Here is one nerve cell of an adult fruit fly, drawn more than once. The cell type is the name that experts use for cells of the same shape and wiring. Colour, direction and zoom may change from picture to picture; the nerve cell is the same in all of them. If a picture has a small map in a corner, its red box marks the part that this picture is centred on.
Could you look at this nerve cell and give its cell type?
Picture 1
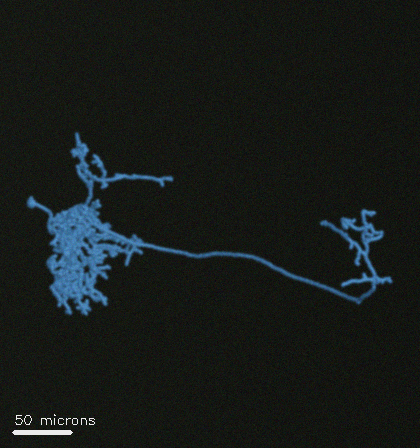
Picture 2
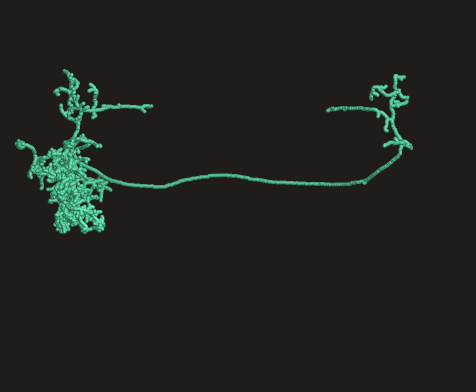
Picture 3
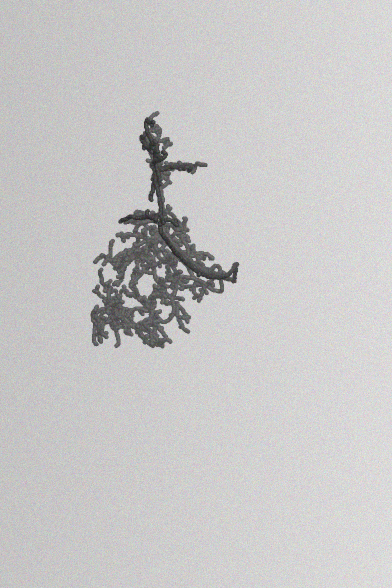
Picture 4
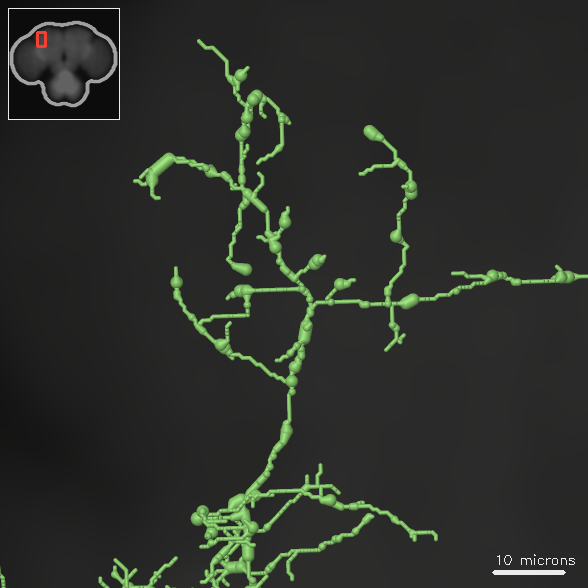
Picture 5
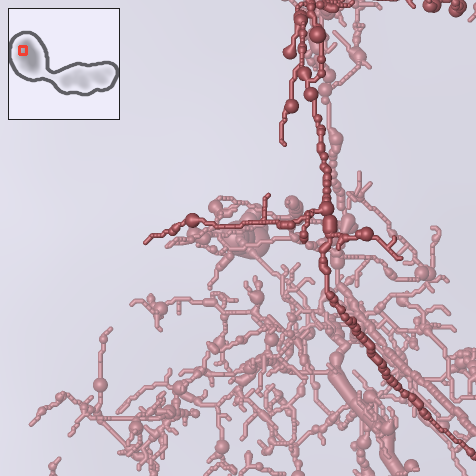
AVLP217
